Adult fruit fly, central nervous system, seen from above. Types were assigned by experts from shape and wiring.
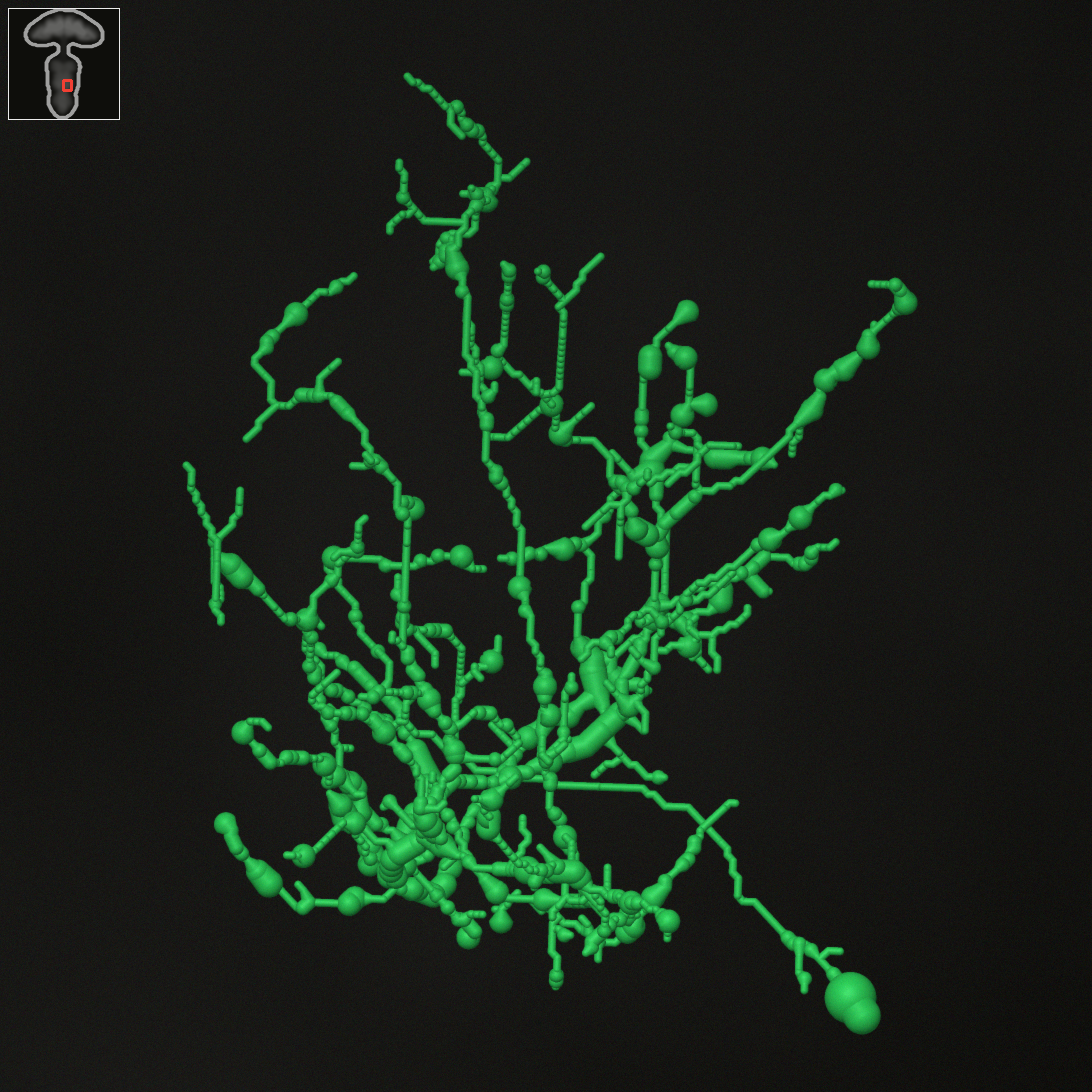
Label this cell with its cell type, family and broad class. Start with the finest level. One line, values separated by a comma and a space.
IN01B024, hemilineage 01B, nerve-cord intrinsic neuron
